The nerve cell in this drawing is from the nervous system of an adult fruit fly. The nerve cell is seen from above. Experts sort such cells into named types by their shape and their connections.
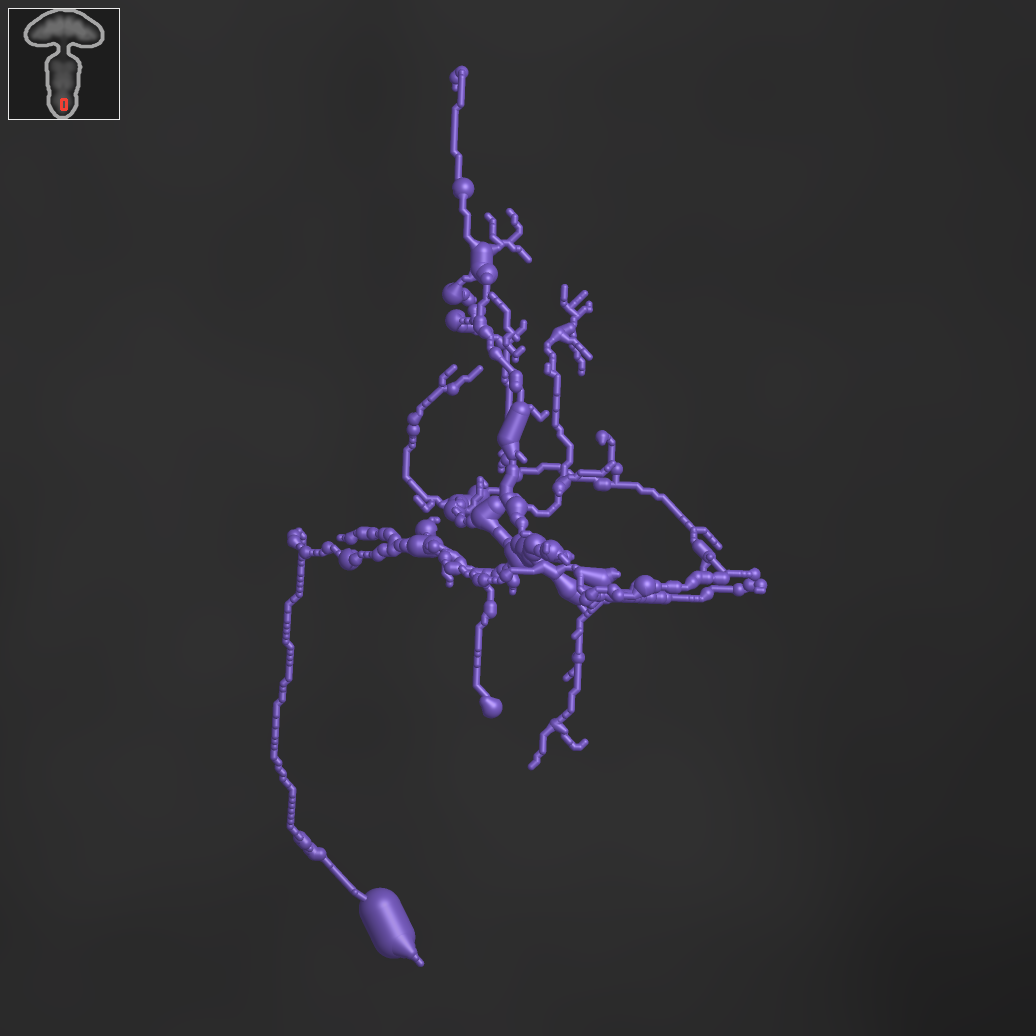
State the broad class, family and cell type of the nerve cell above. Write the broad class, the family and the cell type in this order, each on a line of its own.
nerve-cord intrinsic neuron
hemilineage 02A
IN02A054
